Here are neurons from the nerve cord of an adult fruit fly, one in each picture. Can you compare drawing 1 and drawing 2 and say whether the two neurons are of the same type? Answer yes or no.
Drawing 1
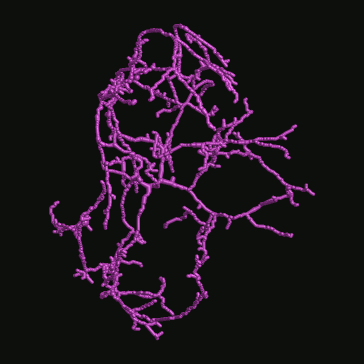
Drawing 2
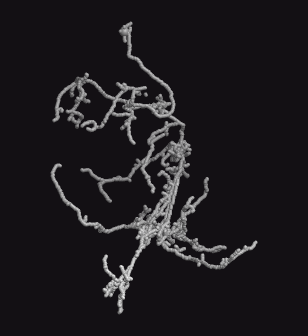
no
